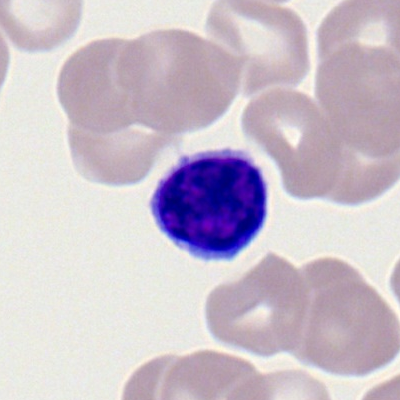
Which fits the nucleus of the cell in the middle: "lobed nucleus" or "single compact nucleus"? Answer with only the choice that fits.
Single compact nucleus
